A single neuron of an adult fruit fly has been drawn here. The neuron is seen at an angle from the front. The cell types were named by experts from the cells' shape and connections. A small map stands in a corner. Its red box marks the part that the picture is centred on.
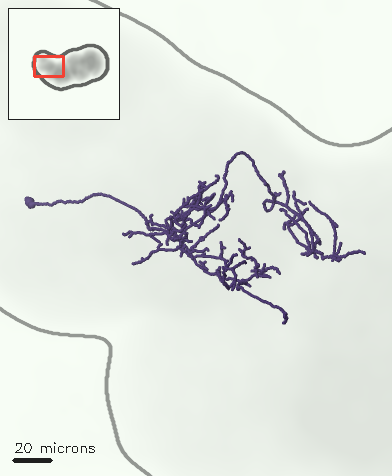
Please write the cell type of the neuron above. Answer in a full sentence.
The cell type is IN06A038.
